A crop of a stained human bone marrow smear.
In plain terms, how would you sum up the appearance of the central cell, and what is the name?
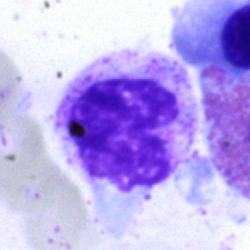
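Shallow indentations give the nucleus an irregular, lumpy outline. It occupies most of the cell, leaving a moderate rim of pale lilac cytoplasm scattered with fine purple granules. From the lower edge projects a pale blue bulge with few granules. This is a band neutrophil.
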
